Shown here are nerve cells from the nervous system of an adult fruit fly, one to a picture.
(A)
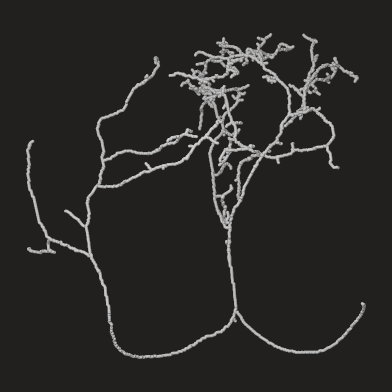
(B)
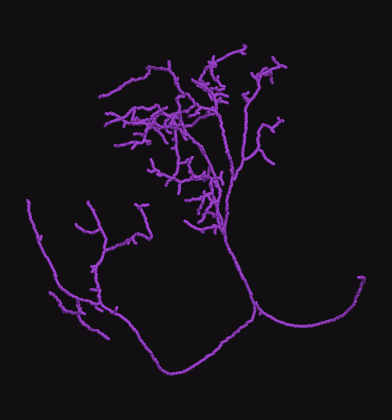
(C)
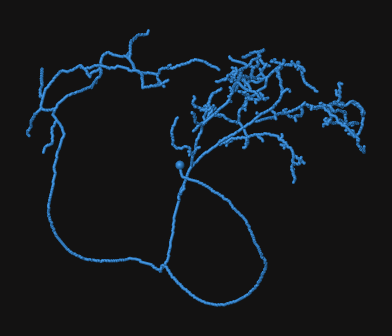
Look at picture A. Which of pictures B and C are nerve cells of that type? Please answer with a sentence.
Picture B and picture C are of the same cell type.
